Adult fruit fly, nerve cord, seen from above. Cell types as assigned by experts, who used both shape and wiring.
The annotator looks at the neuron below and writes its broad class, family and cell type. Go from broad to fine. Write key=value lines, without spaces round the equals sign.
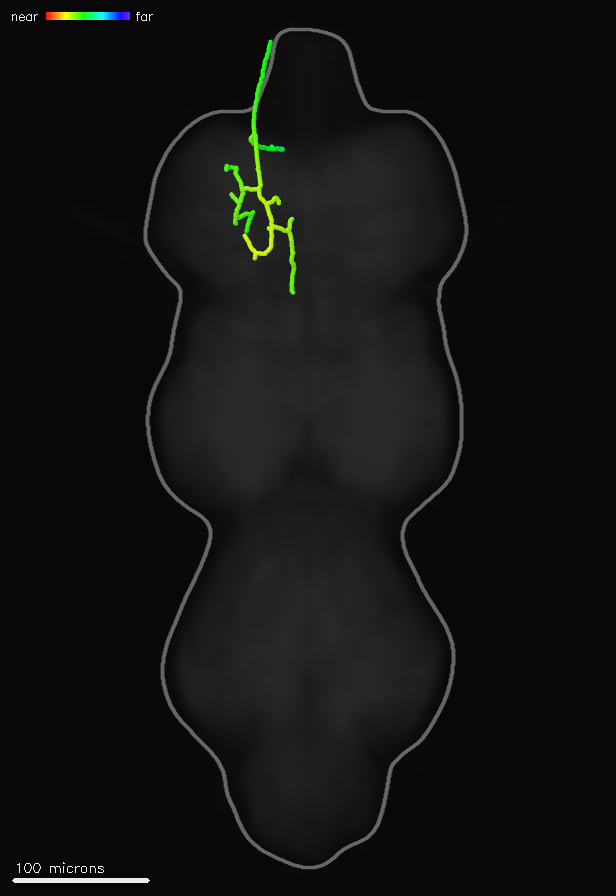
broad_class=descending neuron
family=DNg
cell_type=DNg58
